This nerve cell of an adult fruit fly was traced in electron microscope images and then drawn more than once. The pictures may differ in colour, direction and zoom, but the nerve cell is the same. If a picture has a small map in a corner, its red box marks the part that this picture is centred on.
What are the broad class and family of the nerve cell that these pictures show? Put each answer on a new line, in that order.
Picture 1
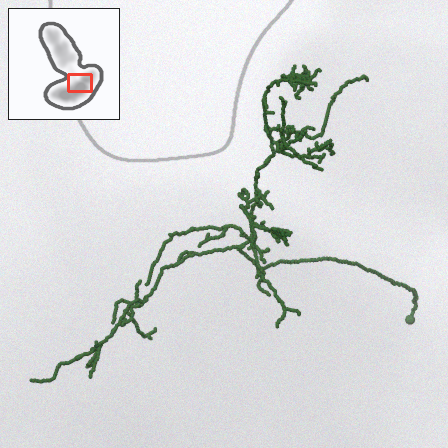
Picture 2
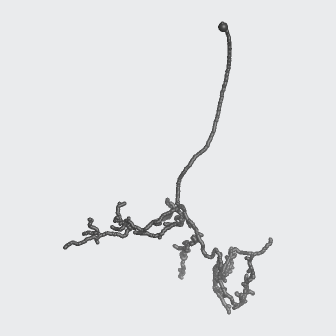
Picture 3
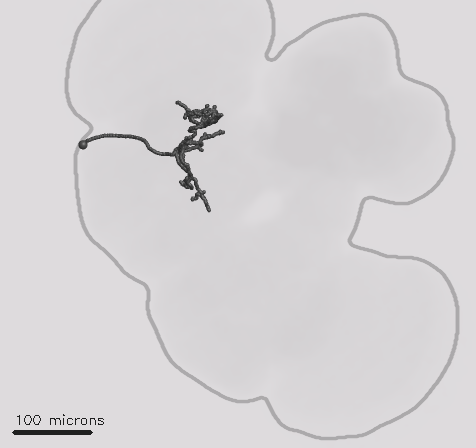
visual projection neuron
hemilineage LHl4_posterior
